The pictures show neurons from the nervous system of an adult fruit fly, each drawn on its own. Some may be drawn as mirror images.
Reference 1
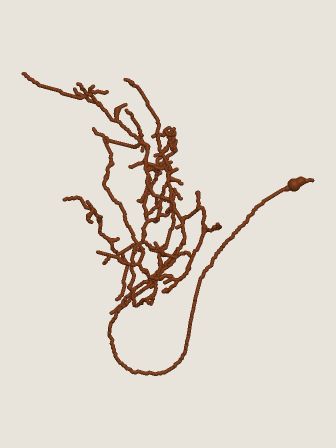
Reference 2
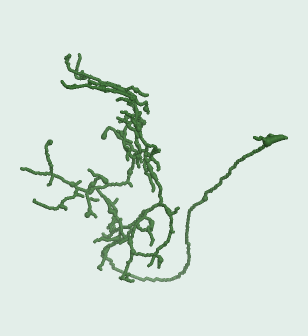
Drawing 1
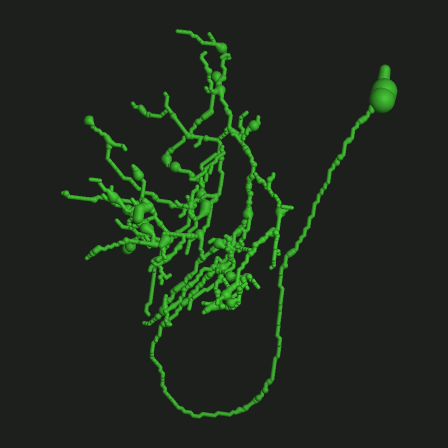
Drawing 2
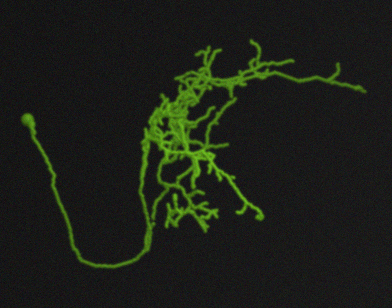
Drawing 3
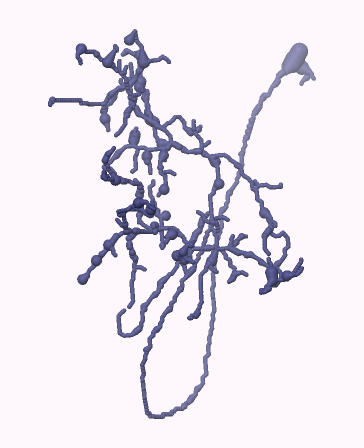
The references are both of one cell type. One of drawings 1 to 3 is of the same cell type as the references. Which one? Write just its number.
3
